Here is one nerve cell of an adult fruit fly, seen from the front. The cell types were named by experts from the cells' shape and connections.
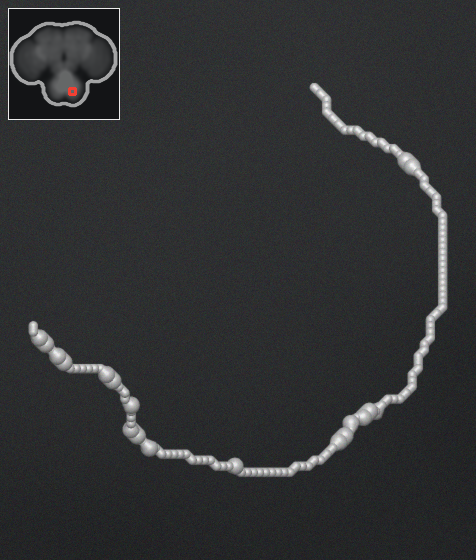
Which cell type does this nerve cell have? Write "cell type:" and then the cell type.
cell type: SNta34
